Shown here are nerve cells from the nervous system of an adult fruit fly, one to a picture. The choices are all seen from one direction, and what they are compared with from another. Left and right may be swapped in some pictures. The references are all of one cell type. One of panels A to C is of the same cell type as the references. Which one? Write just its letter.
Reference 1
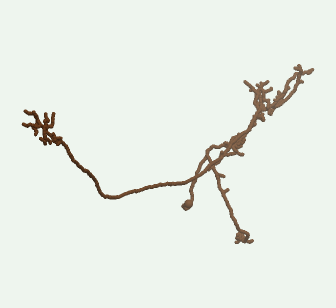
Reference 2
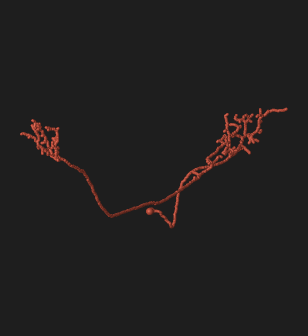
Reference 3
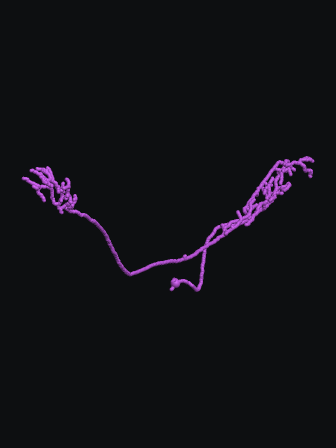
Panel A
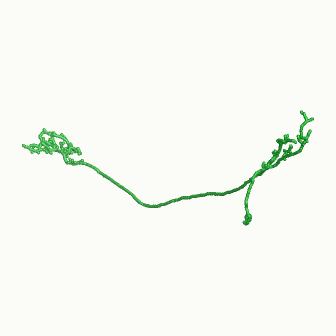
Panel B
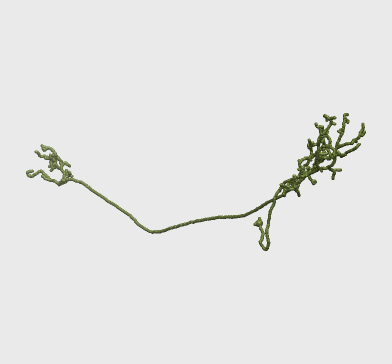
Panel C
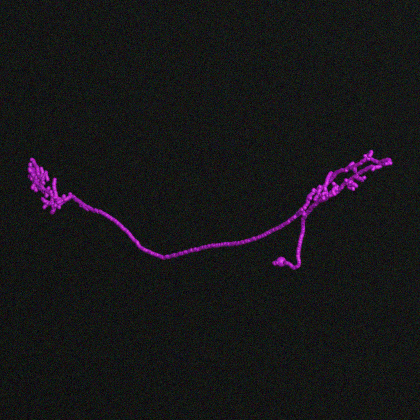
A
